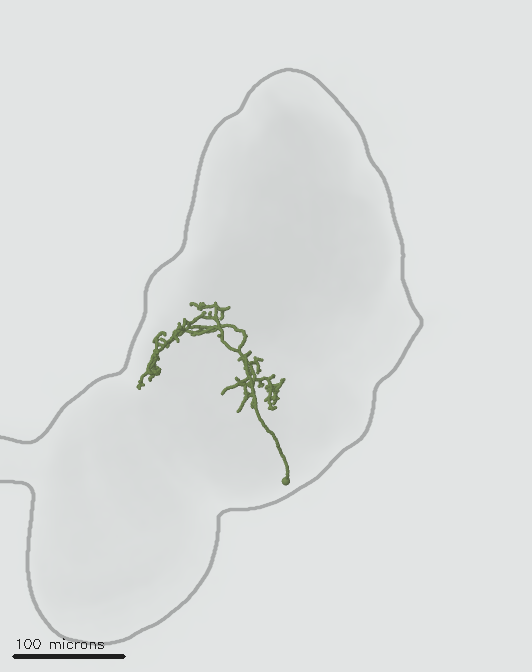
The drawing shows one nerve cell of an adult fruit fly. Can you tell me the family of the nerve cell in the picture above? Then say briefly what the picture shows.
The family is hemilineage VESa1. This is a central-brain intrinsic neuron. Its cell body lies at the bottom of the picture. By the scale bar it is about 160 microns tall in this view.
